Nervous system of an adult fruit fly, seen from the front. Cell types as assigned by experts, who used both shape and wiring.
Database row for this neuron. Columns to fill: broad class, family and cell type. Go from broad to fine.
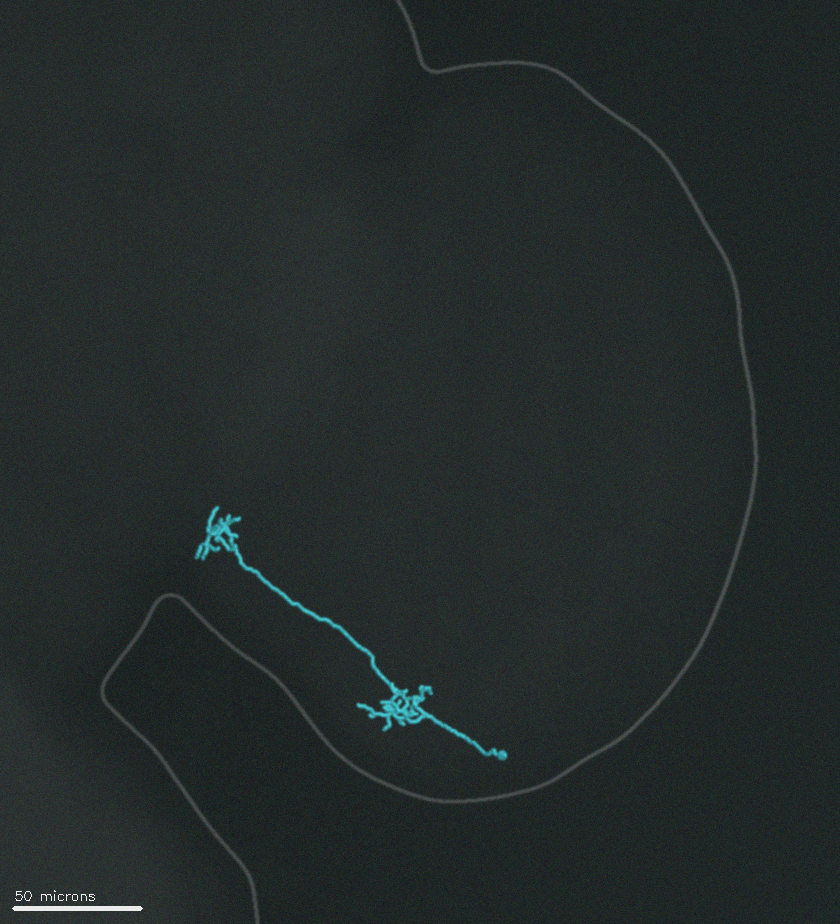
optic-lobe intrinsic neuron; Tm; Tm34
